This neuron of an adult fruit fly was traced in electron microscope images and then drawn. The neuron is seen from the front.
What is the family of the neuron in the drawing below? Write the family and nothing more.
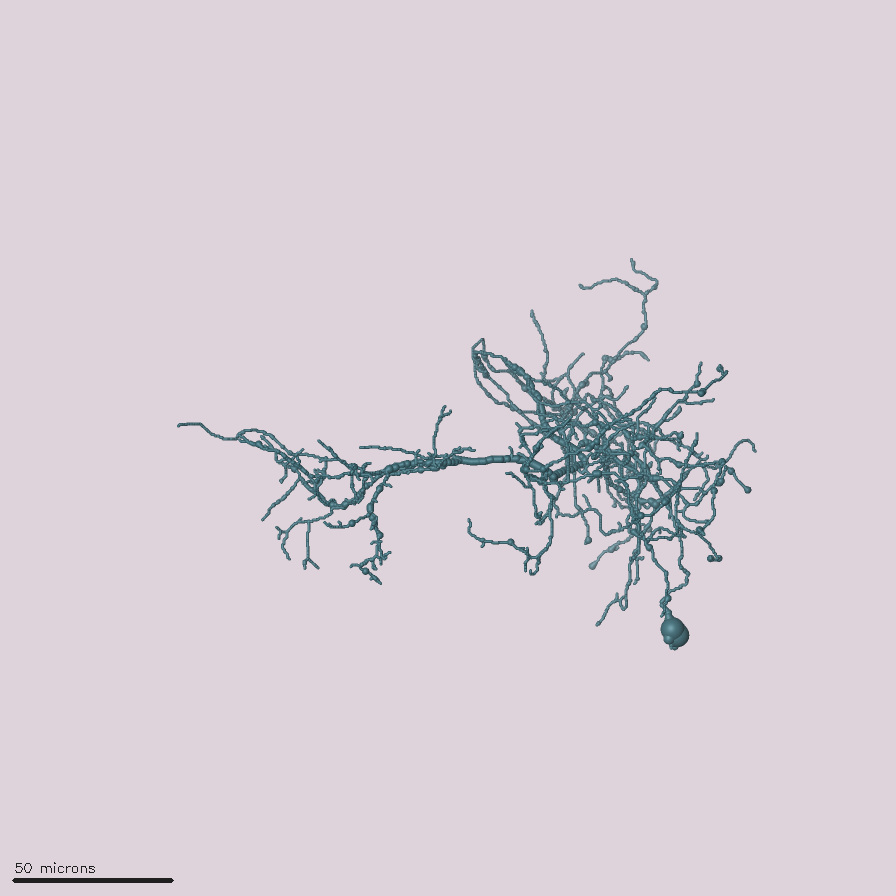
hemilineage 12A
